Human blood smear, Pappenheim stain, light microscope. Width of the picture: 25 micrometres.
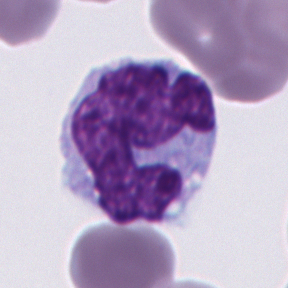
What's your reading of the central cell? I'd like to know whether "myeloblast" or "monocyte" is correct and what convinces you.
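That one's a monocyte. Its nucleus is folded into a curved band, with the notch opening to the right. The chromatin is dark purple, coarse and streaky. The pale grey-blue cytoplasm is widest in that notch on the right. It measures about 15 micrometres across, and the nucleus takes up about 70% of its area.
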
